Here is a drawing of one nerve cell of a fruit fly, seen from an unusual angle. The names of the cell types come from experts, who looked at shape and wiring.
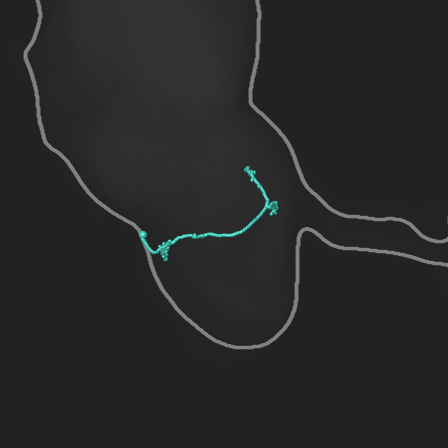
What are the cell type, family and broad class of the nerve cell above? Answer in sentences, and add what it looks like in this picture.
The cell type is TmY9b. The family is TmY. It is an optic-lobe intrinsic neuron. In this view it is wider than it is tall.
